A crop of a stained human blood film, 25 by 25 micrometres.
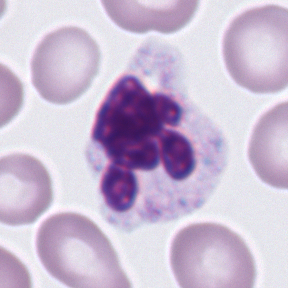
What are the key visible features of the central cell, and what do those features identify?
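The nucleus lies toward the upper left of the cell, so more cytoplasm remains on the right and below. No nucleoli are seen in any lobe. The cytoplasm is pale lilac-pink, with fine, small pinkish-violet granules scattered through it. This is a segmented neutrophil.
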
